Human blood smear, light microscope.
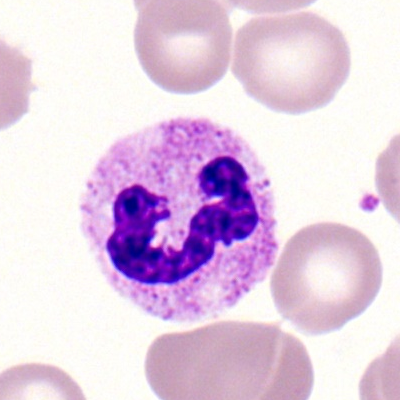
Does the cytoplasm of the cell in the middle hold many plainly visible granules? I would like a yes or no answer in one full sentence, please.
Yes, it is many visible granules that the cytoplasm of this cell contains.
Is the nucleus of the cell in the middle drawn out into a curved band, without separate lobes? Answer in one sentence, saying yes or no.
Yes, the nucleus of this cell is drawn out into a curved band without separate lobes.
